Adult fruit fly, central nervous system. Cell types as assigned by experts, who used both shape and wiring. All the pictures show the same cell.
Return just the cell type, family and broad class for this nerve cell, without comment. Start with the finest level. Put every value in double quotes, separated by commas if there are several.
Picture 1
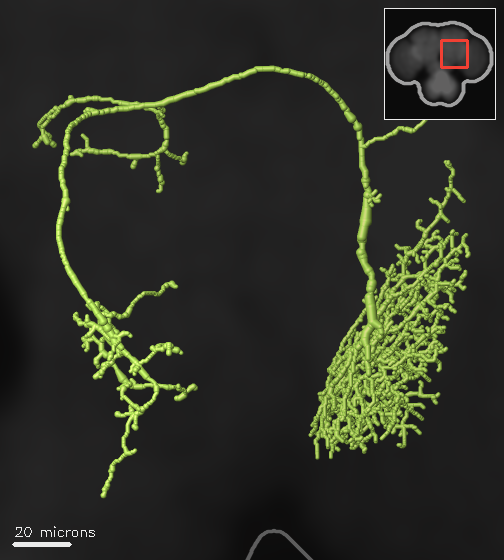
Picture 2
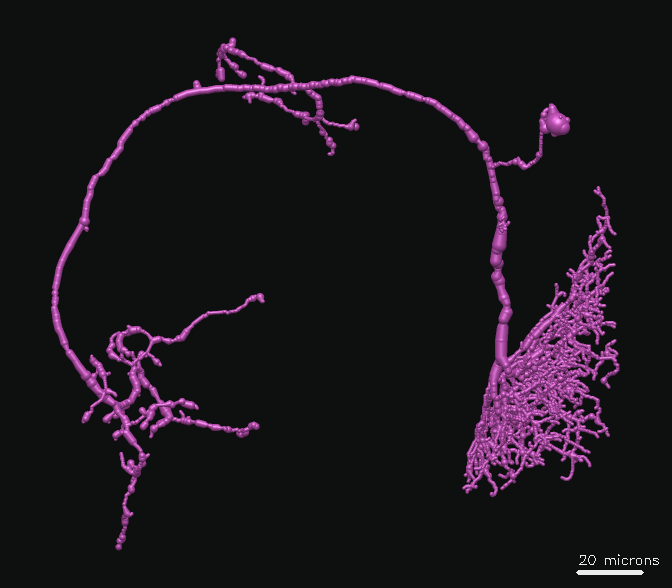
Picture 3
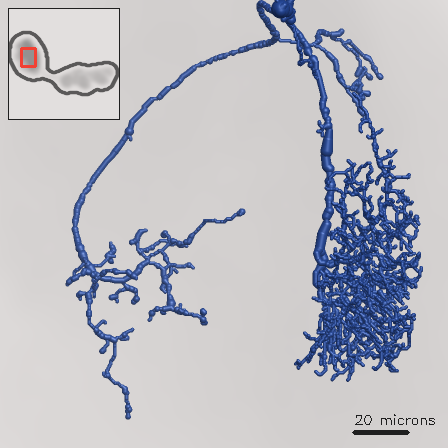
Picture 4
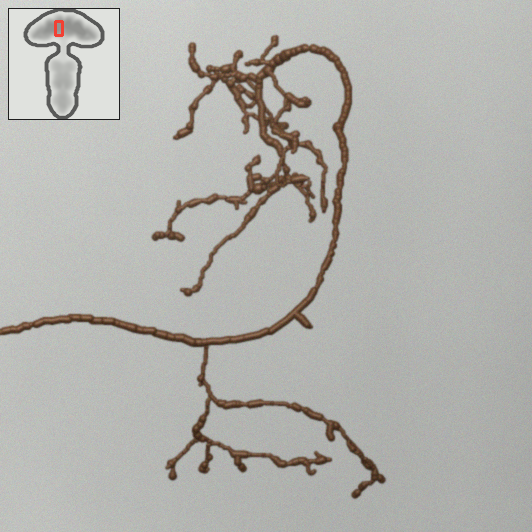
"LoVP90c", "hemilineage LHl4_posterior", "visual projection neuron"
